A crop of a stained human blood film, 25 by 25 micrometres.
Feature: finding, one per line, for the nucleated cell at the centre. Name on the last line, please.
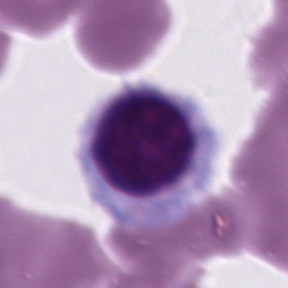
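Edge: ragged, with small irregular projections.
Nuclear outline: smooth, no notch or indentation.
Cytoplasm: pale blue.
Granules: none visible.
Cell type: hairy cell.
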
